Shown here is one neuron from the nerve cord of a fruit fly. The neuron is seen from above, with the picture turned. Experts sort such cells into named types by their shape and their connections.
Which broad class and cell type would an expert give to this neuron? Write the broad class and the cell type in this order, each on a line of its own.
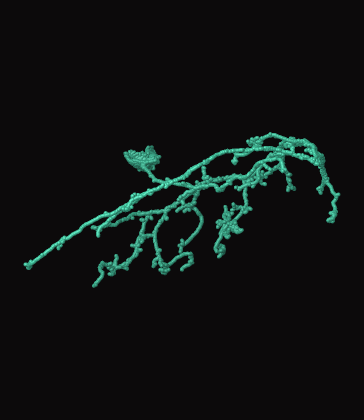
motor neuron of the nerve cord
Sternal adductor MN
